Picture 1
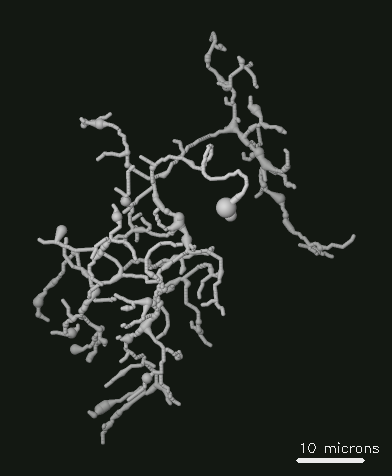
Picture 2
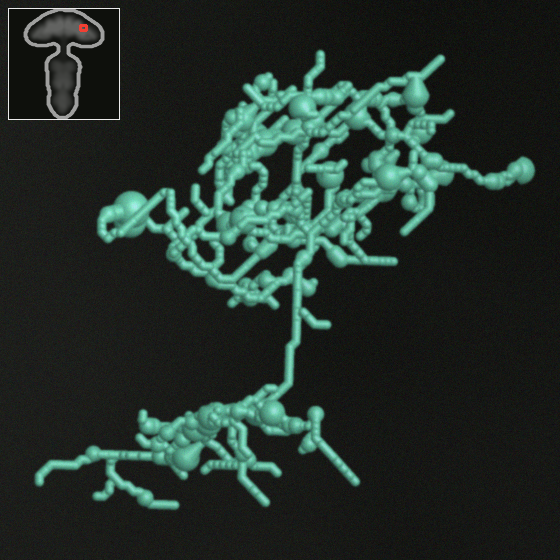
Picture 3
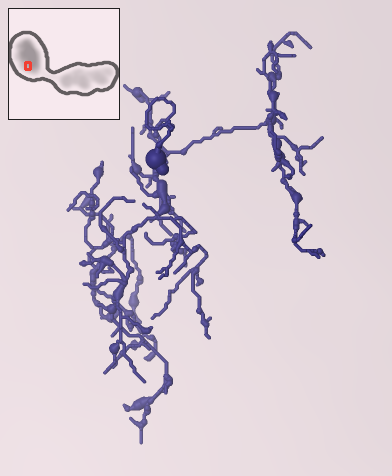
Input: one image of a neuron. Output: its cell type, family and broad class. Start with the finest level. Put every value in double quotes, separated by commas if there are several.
"Mi14", "Mi", "optic-lobe intrinsic neuron"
